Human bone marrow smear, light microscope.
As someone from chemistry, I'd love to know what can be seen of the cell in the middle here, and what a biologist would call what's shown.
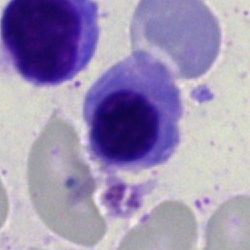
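Dark, densely condensed chromatin here, in a nucleus pushed off-centre toward the lower left. Around it runs a moderate blue-lilac rim of cytoplasm, and the outline is slightly irregular with small bulges. It's an erythroblast.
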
